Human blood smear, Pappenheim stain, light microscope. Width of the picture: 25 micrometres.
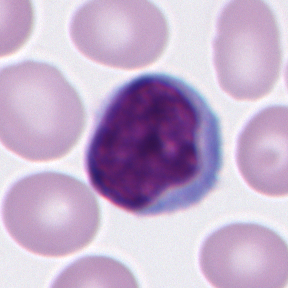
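Typical lymphocyte, about 12 micrometres across. Nucleus roughly round, shallow notch in lower edge. Chromatin dark purple, coarsely clumped. Cytoplasm pale blue, a thin rim widest on the right.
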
